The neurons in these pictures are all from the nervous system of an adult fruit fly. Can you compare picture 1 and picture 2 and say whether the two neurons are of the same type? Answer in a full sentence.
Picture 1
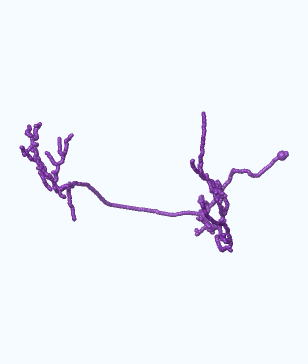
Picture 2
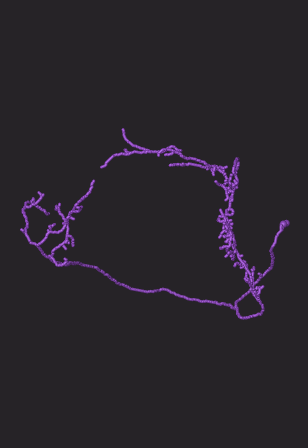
They are of different cell types.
